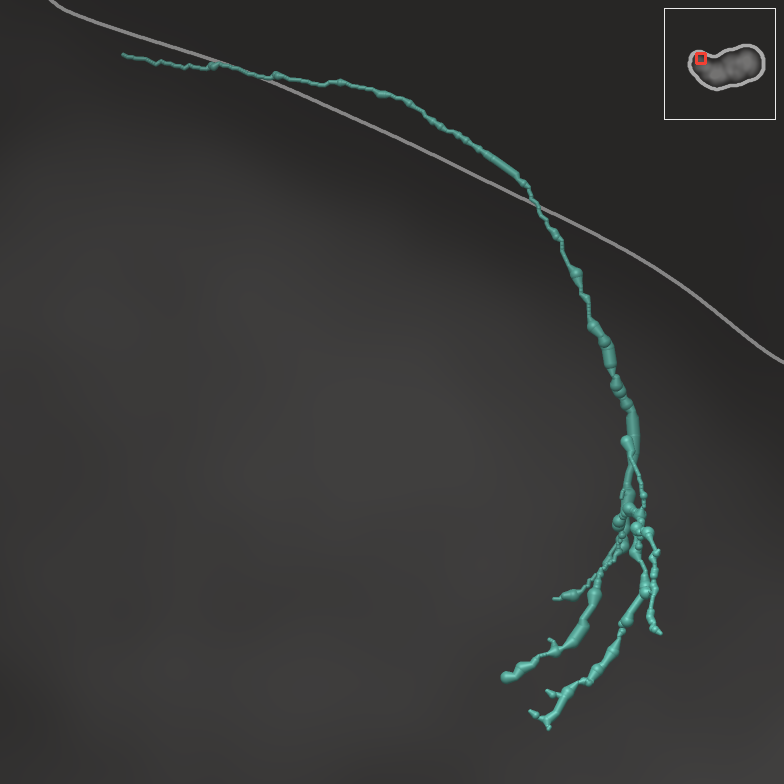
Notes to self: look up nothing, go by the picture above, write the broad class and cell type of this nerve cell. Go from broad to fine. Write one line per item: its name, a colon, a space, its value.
broad class: sensory neuron entering the nerve cord
cell type: SNxx14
